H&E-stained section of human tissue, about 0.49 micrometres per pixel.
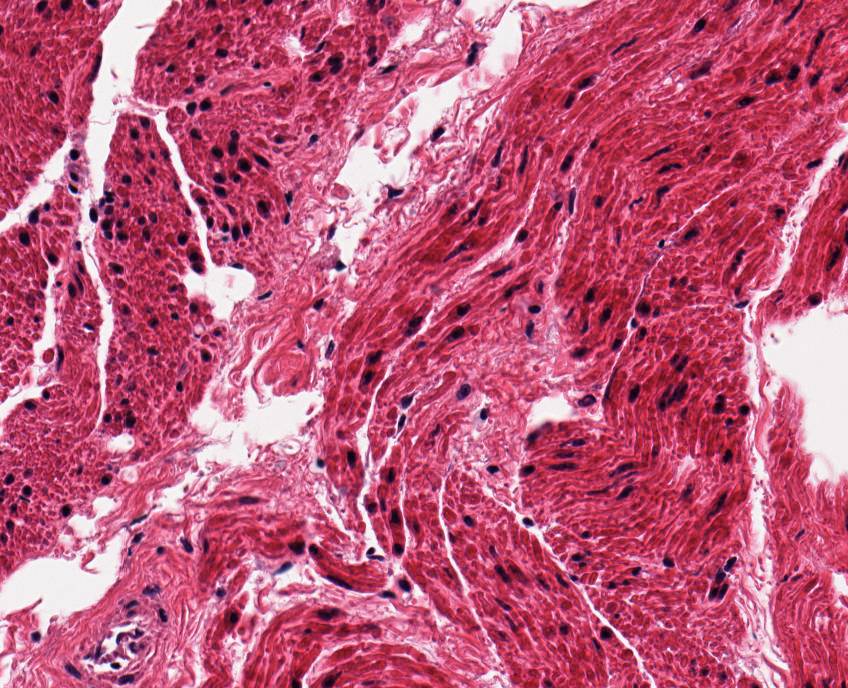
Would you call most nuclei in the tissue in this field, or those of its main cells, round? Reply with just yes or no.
No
